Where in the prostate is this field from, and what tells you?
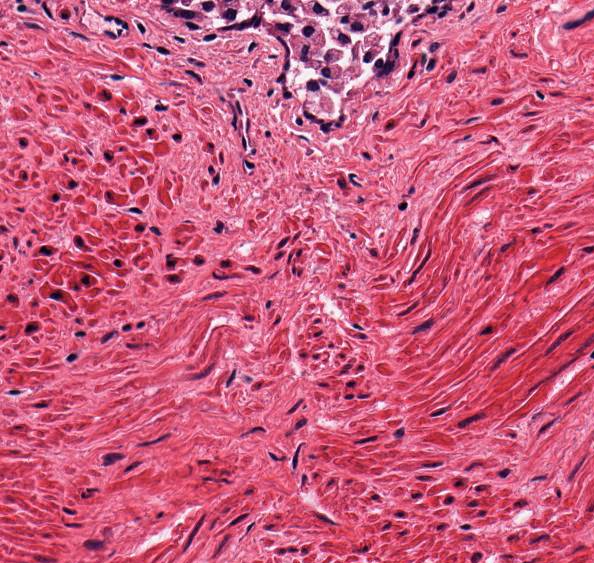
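That's fibromuscular stroma. On the right, spindle cells cut lengthwise sweep diagonally from lower left to upper right, elongated nuclei along their long axis; on the left, bundles cut across show rounded pink profiles with central nuclei. Paler, looser fibrous tissue runs between the bundles, clearest in the centre.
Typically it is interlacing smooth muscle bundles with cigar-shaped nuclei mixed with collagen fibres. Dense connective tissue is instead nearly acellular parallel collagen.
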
